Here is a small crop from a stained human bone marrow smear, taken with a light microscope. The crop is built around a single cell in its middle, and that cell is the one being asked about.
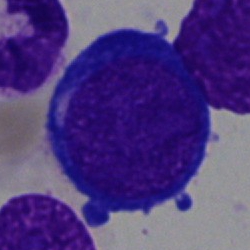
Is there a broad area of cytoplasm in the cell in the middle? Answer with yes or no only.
No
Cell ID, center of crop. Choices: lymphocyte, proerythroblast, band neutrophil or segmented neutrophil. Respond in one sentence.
Present in the middle of the crop is a proerythroblast.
